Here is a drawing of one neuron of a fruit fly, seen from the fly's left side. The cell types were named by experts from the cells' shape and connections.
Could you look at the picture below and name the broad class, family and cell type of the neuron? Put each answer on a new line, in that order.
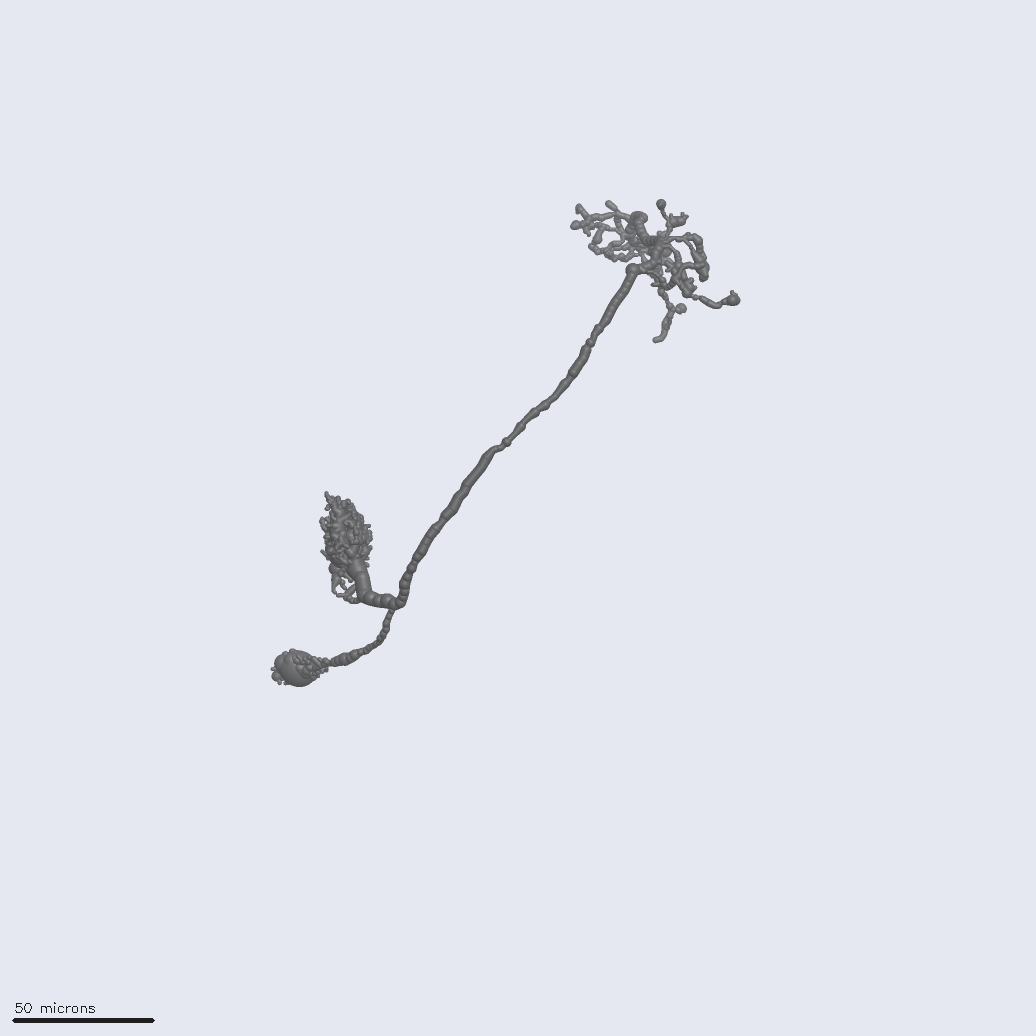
central-brain intrinsic neuron
class ALPN
DP1l_adPN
